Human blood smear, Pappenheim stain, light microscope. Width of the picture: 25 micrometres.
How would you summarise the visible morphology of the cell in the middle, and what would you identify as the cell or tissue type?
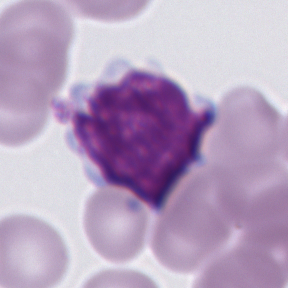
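First, the nucleus: a single unlobed mass about 12 micrometres across, filling nearly the whole cell. Second, its chromatin, which stains dark purple and looks mottled with small paler spots. Third, the cytoplasm, reduced to a scant rim. Fourth, the edge, where fine ragged cytoplasmic projections fringe the left side. Last, this cell is a large granular lymphocyte.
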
